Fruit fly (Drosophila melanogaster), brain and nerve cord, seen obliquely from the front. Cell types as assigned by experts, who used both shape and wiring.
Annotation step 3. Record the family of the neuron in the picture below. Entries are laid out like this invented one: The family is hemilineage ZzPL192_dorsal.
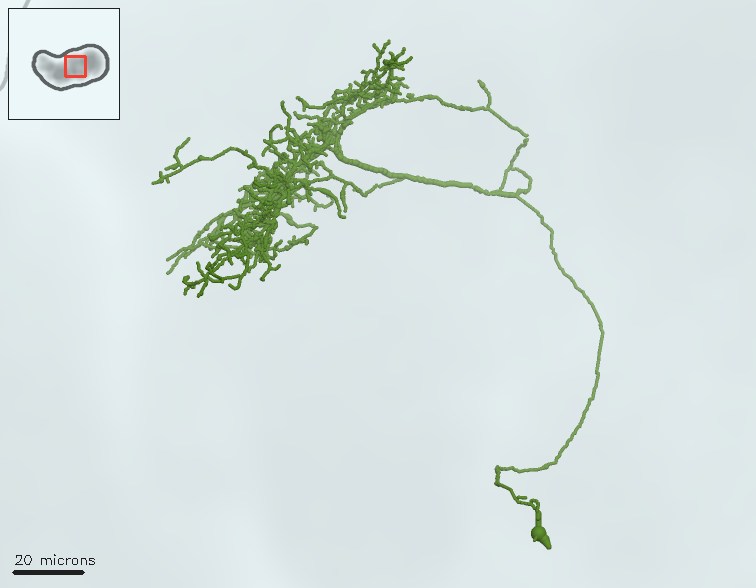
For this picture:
The family is hemilineage VESa2.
